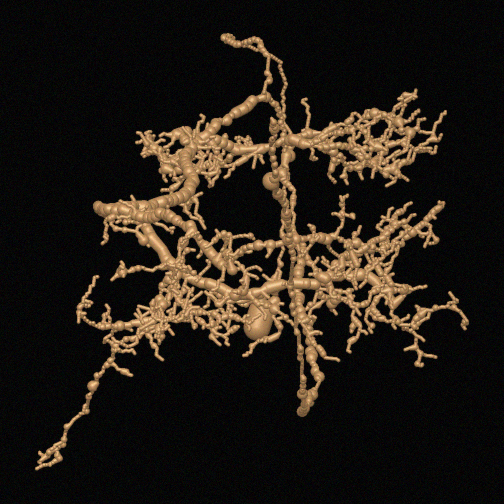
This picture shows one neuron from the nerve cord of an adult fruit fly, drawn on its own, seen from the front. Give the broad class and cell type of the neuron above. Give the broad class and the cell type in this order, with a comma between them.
ascending neuron, ANXXX098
